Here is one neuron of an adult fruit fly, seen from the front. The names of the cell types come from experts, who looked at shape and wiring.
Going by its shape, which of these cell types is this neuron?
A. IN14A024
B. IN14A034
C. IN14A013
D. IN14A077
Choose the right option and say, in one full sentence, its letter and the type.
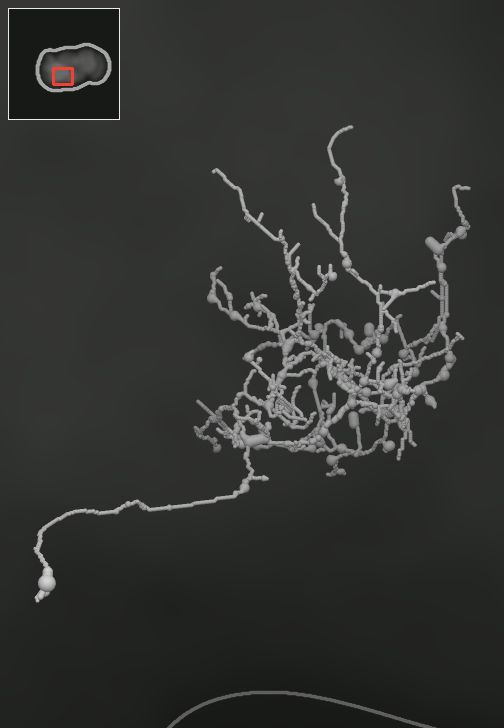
Cell type IN14A034, found in option B, is the type of the neuron.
